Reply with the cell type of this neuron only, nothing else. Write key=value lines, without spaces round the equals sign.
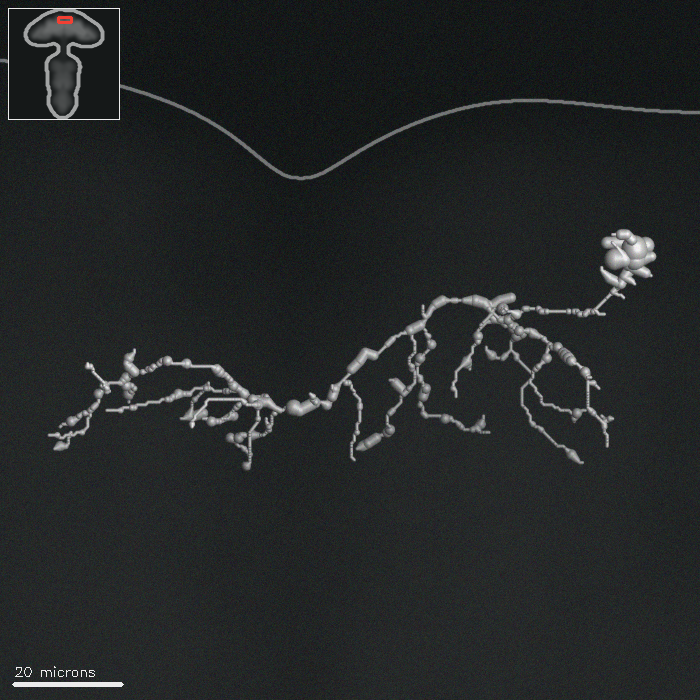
cell_type=MN11V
